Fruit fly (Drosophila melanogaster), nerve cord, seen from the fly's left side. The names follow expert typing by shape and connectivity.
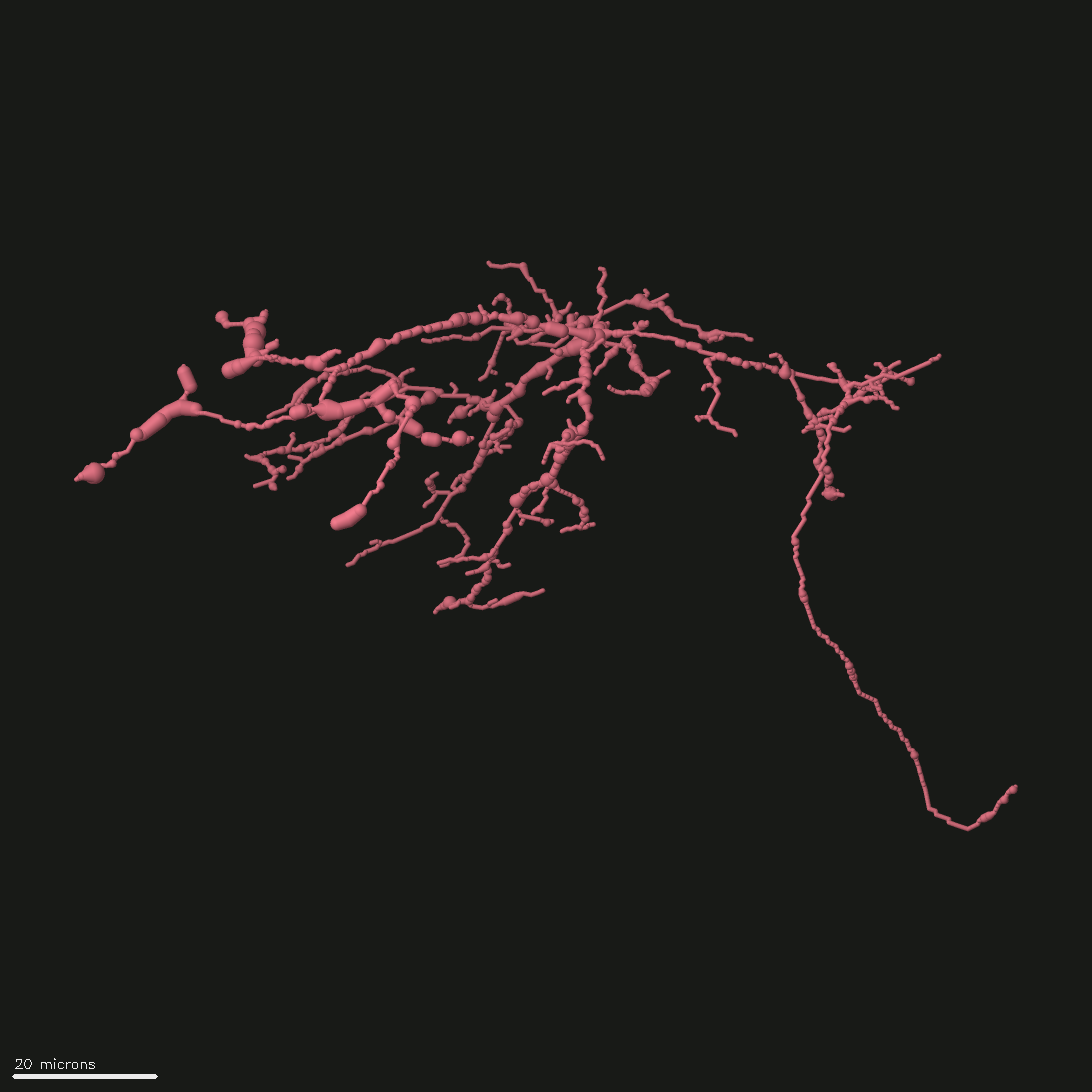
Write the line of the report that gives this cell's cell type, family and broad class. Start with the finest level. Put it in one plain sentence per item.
Type IN03B073 of hemilineage 03B, a nerve-cord intrinsic neuron.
